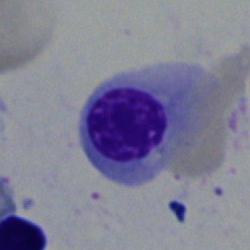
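Erythroblast, stained bone marrow smear, central cell. Nucleus off-centre to the left; chromatin coarsely clumped, dark purple masses separated by paler spots. Cytoplasm abundant, mostly right of nucleus, blue at left edge fading to pale grey toward right.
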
